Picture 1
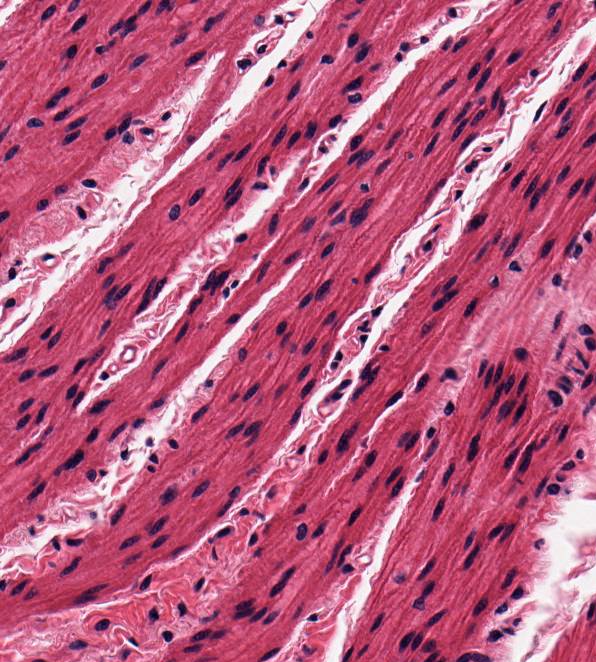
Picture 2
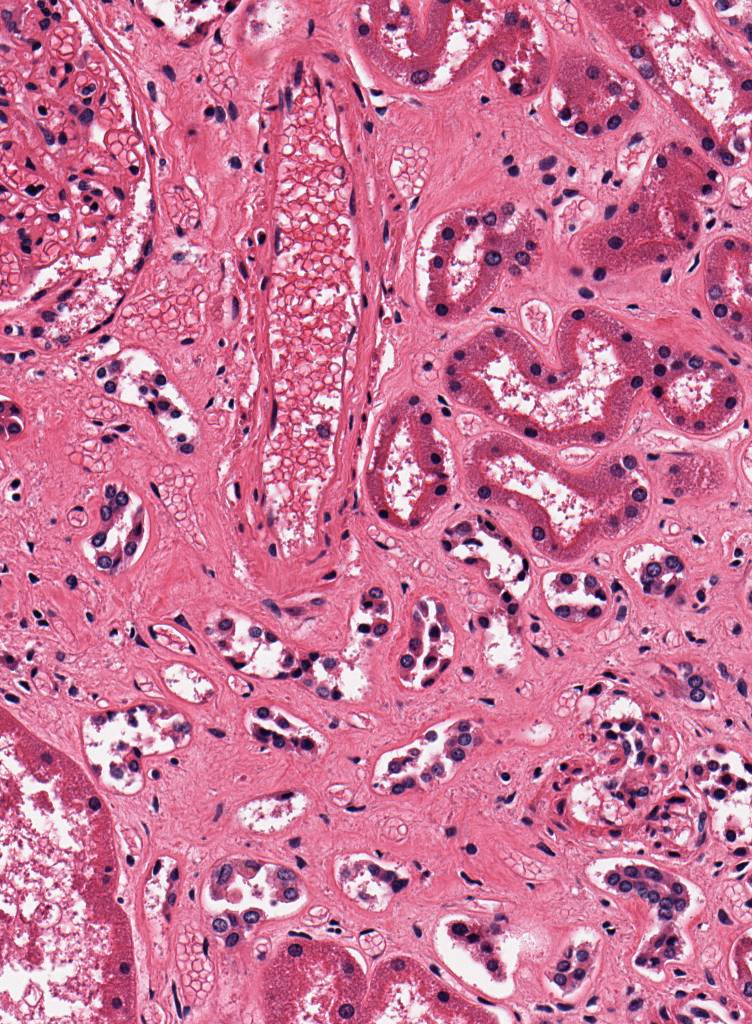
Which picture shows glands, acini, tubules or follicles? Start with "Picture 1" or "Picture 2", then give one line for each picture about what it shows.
Picture 2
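In picture 1: No epithelium or glands are present anywhere in the field.
In picture 2: The field is made up of many separate tubular profiles scattered through abundant pink fibrous stroma.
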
